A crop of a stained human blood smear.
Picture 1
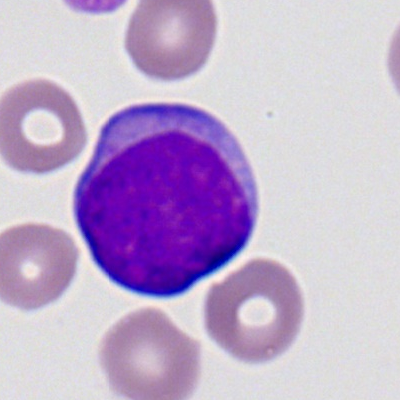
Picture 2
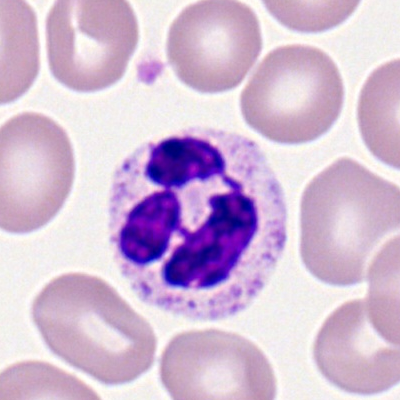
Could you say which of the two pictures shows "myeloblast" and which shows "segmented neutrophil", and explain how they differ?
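Myeloblast in picture 1; segmented neutrophil in picture 2. Nucleus: in picture 2, split into several separate lobes. Chromatin: picture 1 deep purple with faint paler mottling throughout; picture 2 dense, dark purple and clumped.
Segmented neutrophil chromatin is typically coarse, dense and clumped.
Nucleoli: none visible in picture 2.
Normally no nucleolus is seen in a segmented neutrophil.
Cytoplasm: picture 1 blue; picture 2 plentiful and pale pinkish-lilac.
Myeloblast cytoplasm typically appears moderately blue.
Granules: none in picture 1; fine, small lilac granules in picture 2.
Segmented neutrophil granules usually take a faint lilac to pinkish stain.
Vacuoles: none in either cell. Picture 1 also: smooth, roughly round outline; red cells close around it without overlapping.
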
